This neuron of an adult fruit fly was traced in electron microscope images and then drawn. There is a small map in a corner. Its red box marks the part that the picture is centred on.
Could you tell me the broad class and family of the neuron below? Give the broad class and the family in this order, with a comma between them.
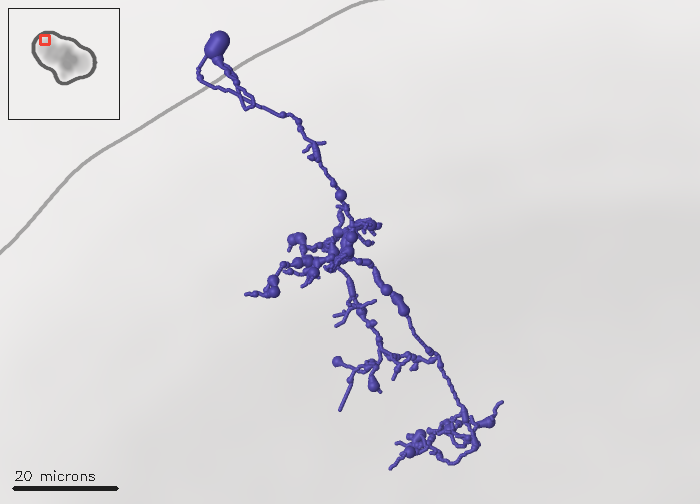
optic-lobe intrinsic neuron, Mi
